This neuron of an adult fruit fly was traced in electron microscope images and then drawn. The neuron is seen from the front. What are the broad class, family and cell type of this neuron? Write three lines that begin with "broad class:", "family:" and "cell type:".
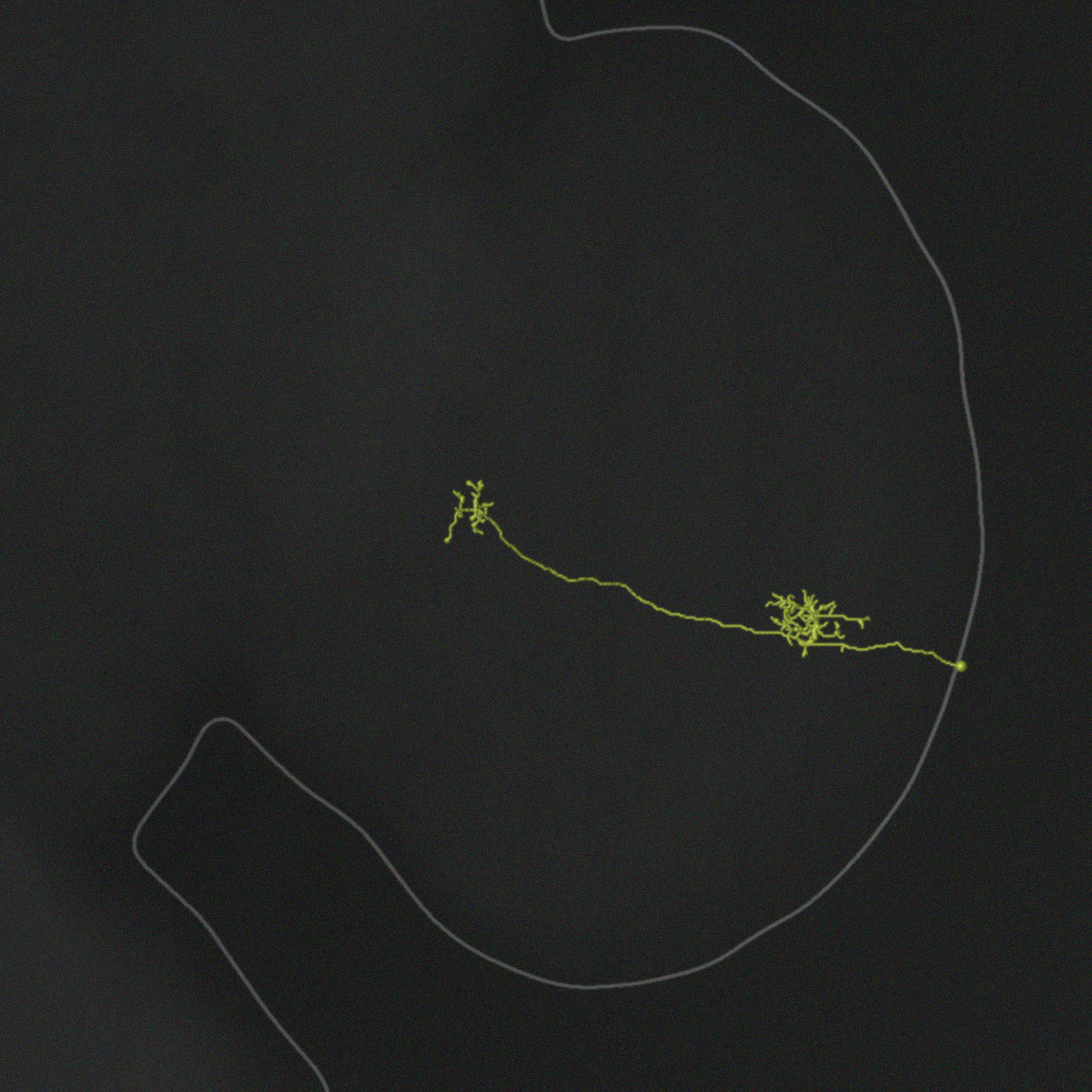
broad class: optic-lobe intrinsic neuron
family: Tm
cell type: Tm29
